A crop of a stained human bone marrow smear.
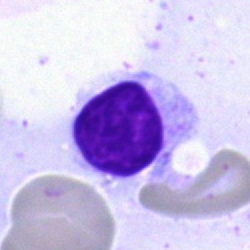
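Lymphocyte, centre of the marrow smear. Nucleus fills most of the cell; cytoplasmic rim wider on the right. Cytoplasm pale greyish blue, outer edge faint and slightly irregular. Chromatin dark purple, coarsely clumped, lighter streaks between clumps.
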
